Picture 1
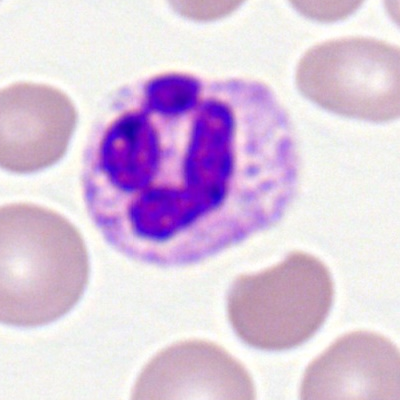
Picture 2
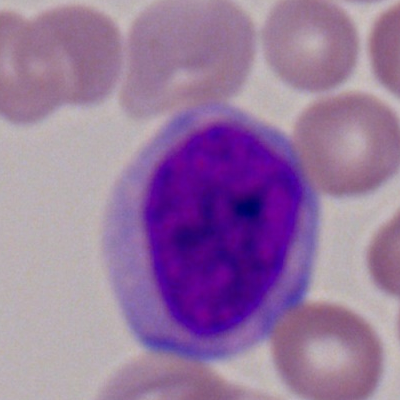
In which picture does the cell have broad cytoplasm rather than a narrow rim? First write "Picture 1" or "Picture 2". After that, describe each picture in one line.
Picture 1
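Picture 1: The cytoplasm is plentiful and pale pinkish-lilac.
Picture 2: The nucleus fills most of the cell.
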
